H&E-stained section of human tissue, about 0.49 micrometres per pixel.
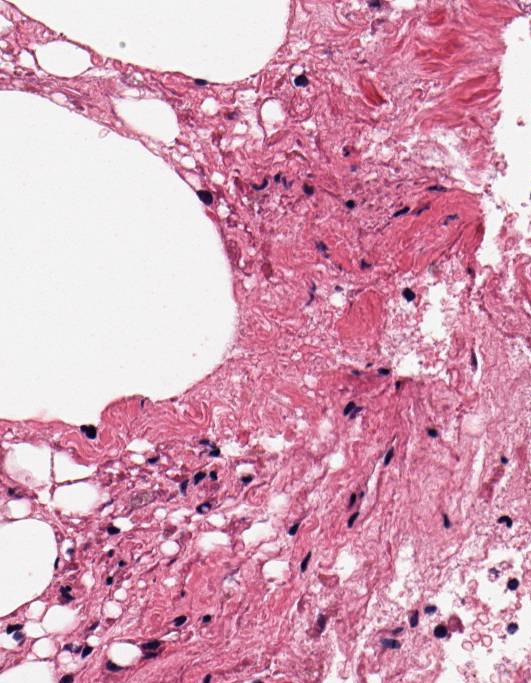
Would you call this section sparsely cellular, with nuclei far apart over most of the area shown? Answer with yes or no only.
Yes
